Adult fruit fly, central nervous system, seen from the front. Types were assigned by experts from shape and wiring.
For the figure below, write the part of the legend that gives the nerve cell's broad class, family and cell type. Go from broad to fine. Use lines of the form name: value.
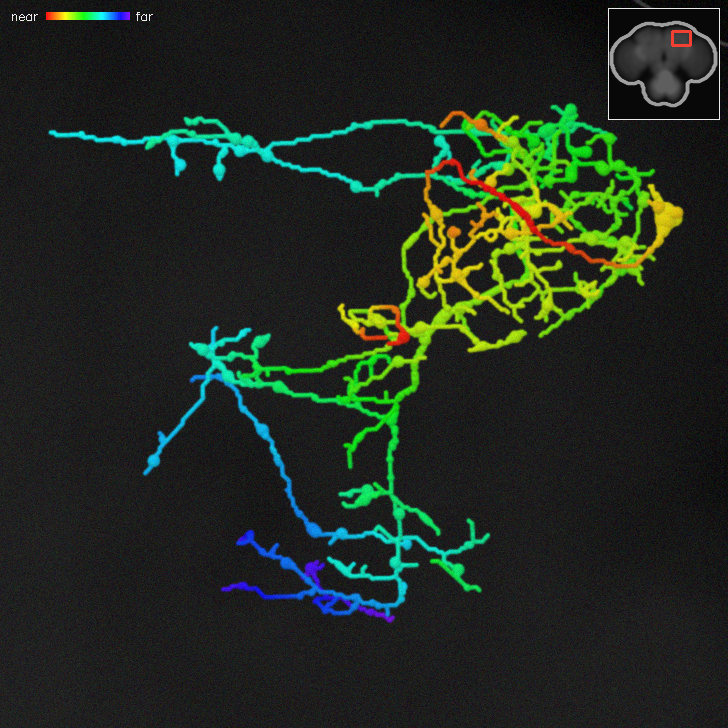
broad class: central-brain intrinsic neuron
family: hemilineage SLPad1_anterior
cell type: SLP122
